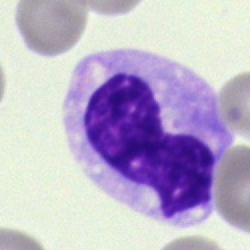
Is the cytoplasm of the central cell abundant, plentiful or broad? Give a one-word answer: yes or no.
Yes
